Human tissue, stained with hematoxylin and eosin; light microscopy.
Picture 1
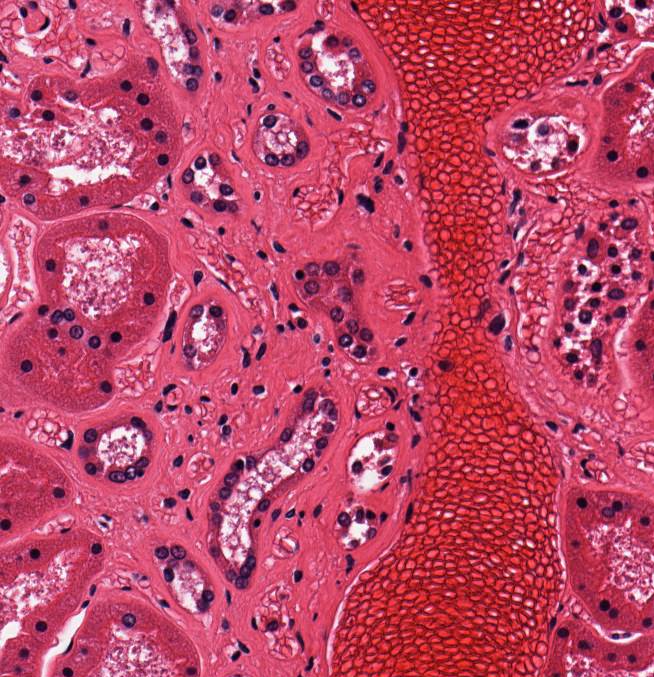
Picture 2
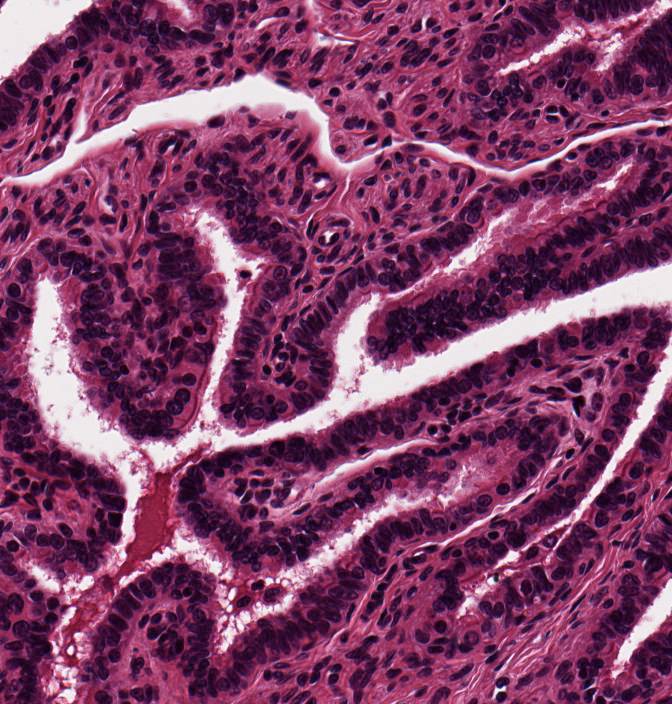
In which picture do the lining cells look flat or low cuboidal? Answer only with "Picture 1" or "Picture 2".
Picture 1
